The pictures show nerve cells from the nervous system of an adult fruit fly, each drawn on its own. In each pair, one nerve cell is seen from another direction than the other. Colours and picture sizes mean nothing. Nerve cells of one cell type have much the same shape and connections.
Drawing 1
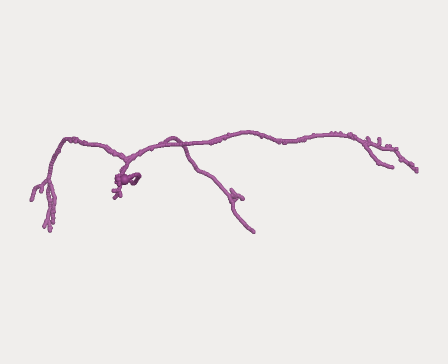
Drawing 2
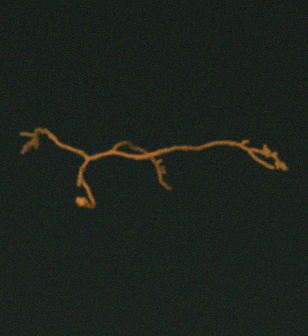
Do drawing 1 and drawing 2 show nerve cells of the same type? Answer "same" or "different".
same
